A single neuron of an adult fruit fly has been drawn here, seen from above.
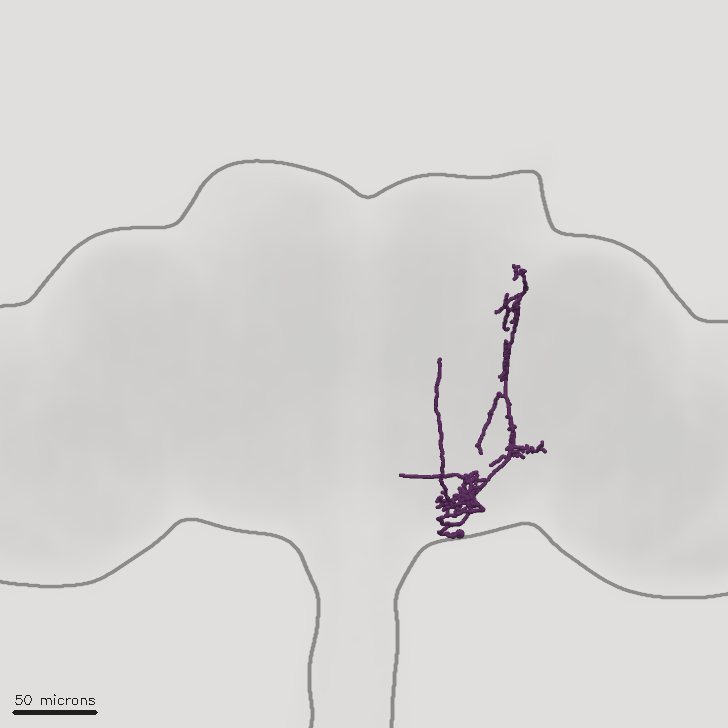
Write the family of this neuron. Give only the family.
hemilineage DM4_ventral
